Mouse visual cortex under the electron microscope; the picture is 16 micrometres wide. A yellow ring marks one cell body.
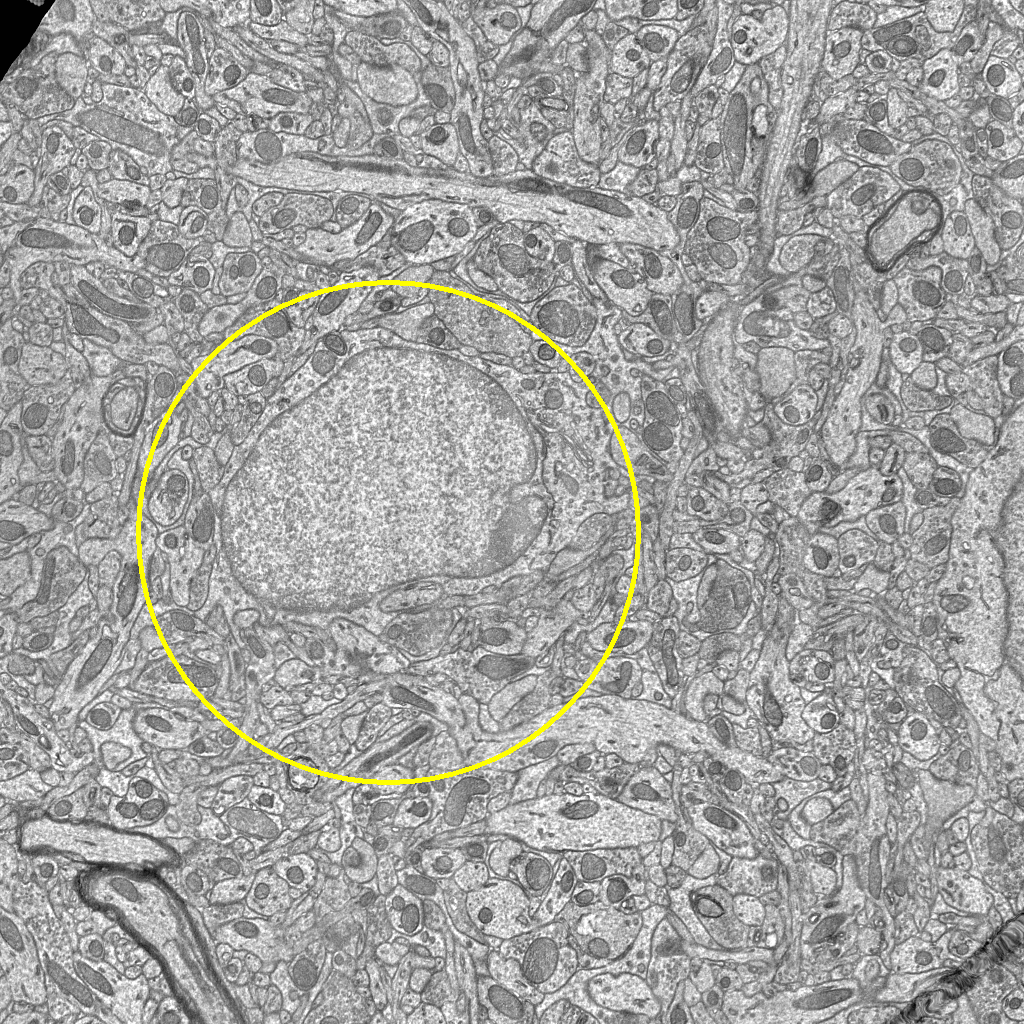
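Astrocyte in mouse visual cortex, electron micrograph. A large, broadly rounded oval nucleus has a smooth envelope lacking deep infoldings. Pale, finely granular chromatin is spread evenly throughout. Inside the nucleus, against its right edge, lies a smooth darker patch.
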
